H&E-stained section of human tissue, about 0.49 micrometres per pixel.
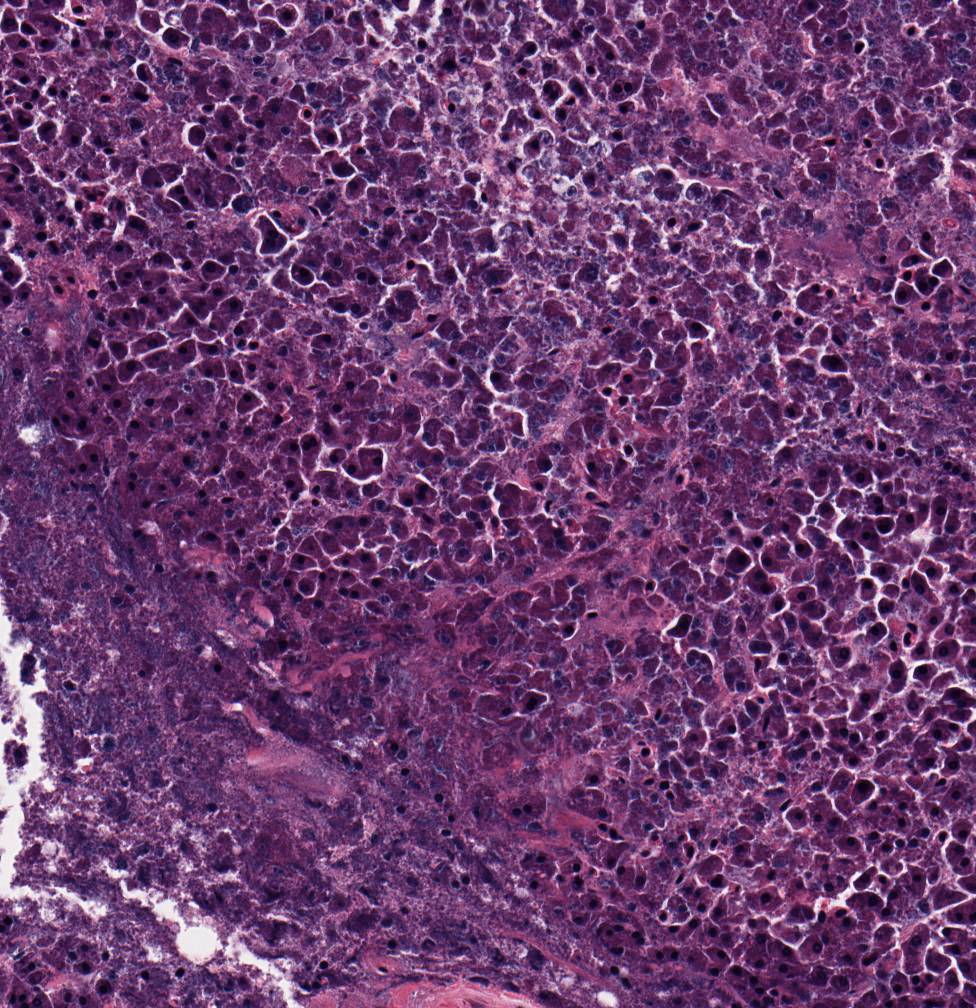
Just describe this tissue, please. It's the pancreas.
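Thin white clefts outline many of the large cells, separating them from their neighbours. Most of the cells have a single round dark nucleus. Pink fibrous strands run diagonally through the lower middle of the field. The cells form no glands or tubules.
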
